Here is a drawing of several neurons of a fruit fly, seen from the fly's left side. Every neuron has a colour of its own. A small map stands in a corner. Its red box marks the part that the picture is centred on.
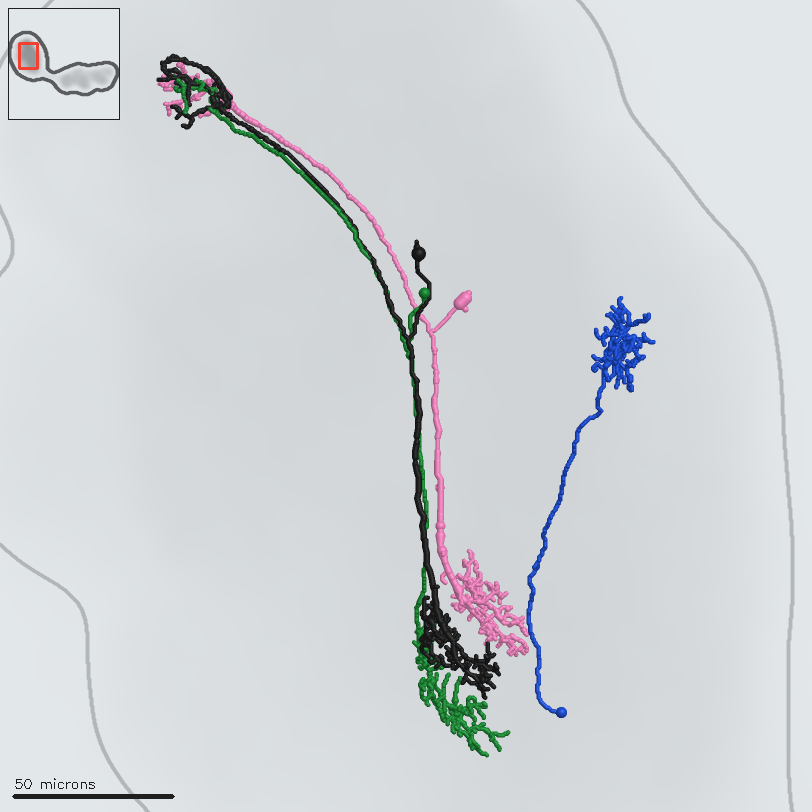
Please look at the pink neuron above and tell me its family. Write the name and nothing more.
hemilineage VPNd2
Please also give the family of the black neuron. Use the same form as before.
hemilineage VPNd2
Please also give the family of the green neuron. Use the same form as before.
hemilineage VPNd2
